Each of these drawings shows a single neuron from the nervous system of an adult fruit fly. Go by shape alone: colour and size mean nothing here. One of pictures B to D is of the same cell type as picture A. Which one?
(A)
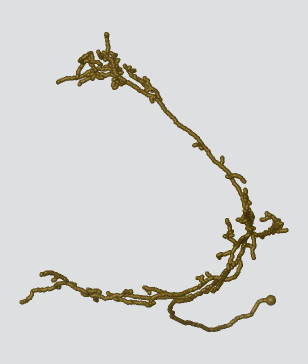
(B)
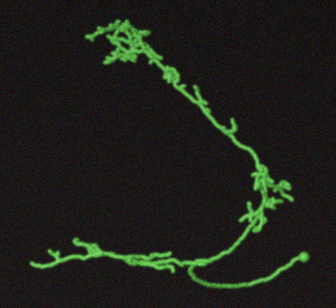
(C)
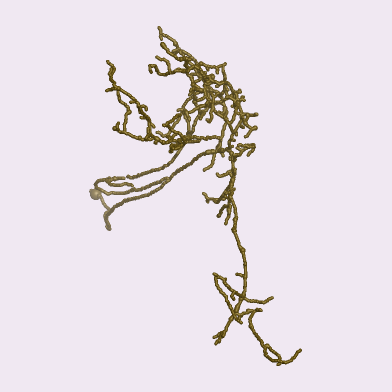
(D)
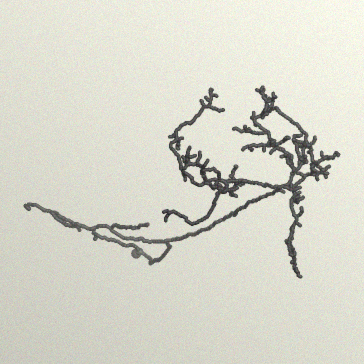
B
